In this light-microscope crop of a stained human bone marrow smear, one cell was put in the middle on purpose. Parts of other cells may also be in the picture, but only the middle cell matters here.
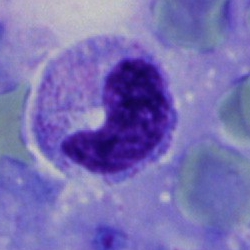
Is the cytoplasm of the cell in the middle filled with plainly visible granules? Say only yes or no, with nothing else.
Yes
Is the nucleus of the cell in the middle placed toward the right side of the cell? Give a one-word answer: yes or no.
Yes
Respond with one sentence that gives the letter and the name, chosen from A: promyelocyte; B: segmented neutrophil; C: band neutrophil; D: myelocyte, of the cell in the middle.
Occupying the middle of the crop is a band neutrophil, hence option C is correct.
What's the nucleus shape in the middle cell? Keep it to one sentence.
In this cell the nucleus is a solitary compact mass, round, oval or kidney-shaped.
